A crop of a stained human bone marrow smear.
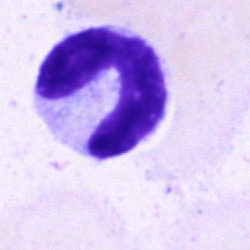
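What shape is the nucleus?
One curved band, like a horseshoe, with dense dark purple chromatin all through it.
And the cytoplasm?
Pale lilac, sitting mostly in the hollow of the curve, toward the lower left.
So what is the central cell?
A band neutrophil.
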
